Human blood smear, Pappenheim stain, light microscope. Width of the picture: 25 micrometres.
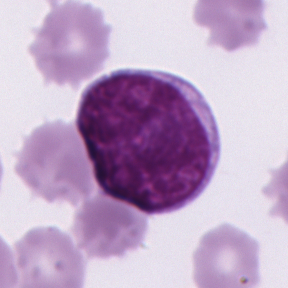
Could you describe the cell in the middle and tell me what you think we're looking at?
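Checking each feature in turn, the cytoplasm holds no granules. The nucleus is round to oval, with no lobes and no deep indentation. Its chromatin is finely stranded and evenly spread, not gathered into coarse clumps. No vacuoles appear anywhere in the cell. The name for this cell is myeloblast.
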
